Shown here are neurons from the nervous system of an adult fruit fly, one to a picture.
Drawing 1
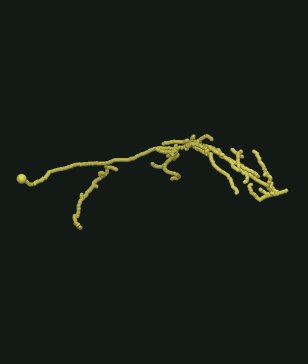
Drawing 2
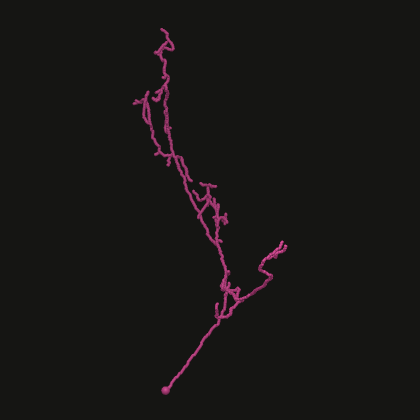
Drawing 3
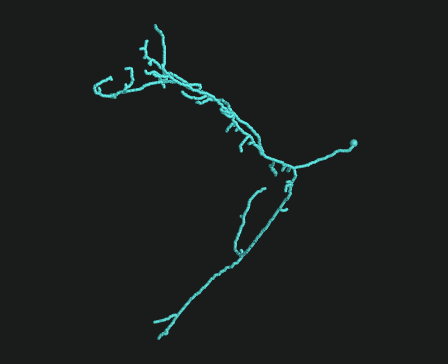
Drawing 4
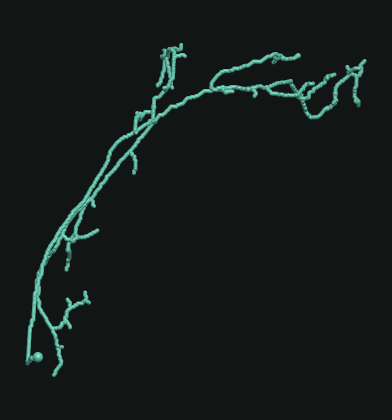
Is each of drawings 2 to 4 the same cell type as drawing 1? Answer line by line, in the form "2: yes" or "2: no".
2: yes
3: no
4: yes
